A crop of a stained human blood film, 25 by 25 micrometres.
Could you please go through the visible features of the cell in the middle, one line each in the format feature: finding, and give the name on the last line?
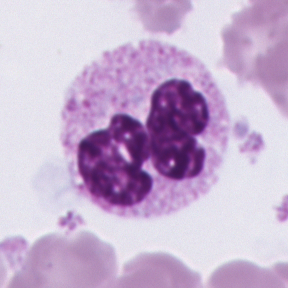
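Outline: round
Nucleus: two large lobes lying side by side
Chromatin: stains dark purple
Nucleoli: none visible
Name: segmented neutrophil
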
